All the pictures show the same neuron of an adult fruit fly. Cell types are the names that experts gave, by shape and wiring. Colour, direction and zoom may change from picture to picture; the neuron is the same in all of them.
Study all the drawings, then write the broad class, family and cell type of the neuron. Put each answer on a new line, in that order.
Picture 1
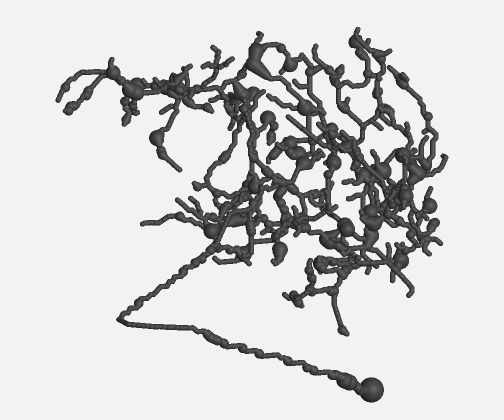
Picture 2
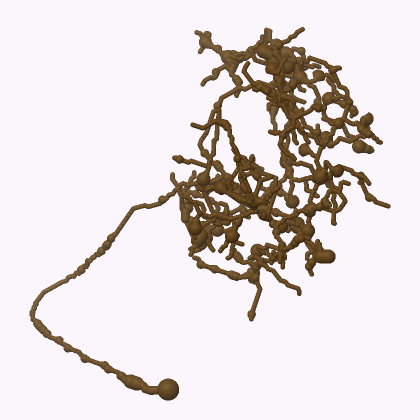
central-brain intrinsic neuron
hemilineage LHp1
CB2725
